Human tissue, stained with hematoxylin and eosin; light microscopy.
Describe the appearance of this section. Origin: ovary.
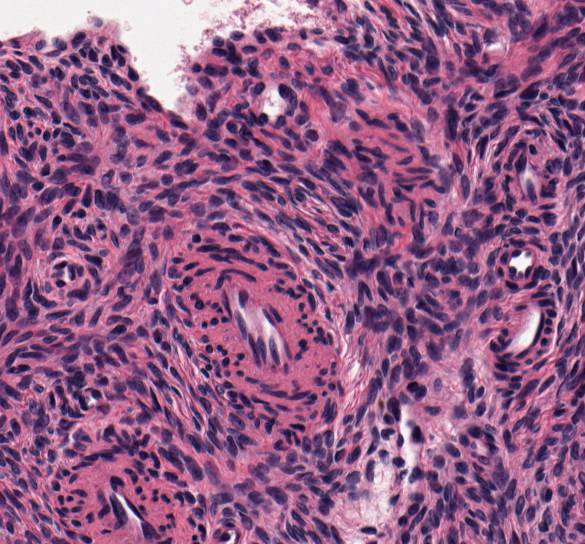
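Architecture: the most prominent whorl lies in the centre-left, around a narrow slit-like lumen. Nuclei: elongated, dark-staining and densely crowded. Cytoplasm: pale pink, with indistinct cell borders. Epithelium and glands: none present in the field.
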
